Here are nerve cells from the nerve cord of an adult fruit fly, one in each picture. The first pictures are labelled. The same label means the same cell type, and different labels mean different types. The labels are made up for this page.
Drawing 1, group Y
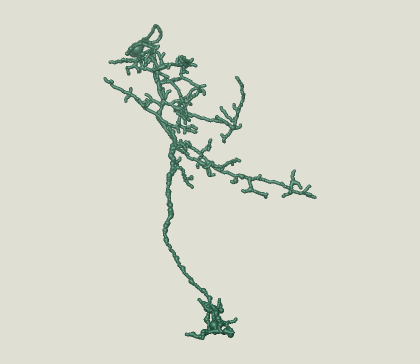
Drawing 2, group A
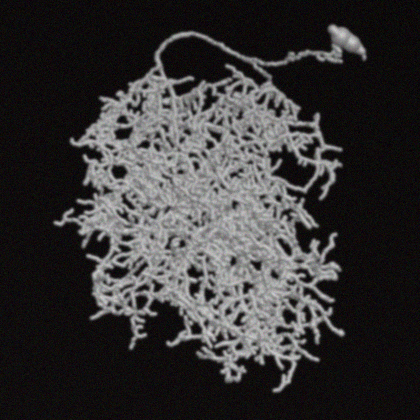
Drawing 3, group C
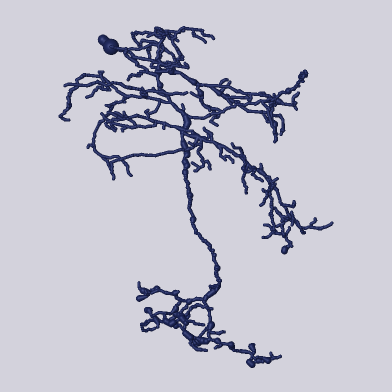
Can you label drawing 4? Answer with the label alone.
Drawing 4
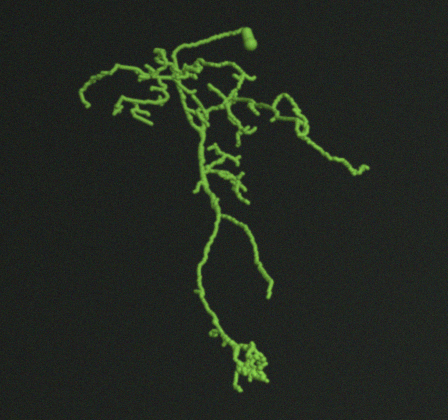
group Y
